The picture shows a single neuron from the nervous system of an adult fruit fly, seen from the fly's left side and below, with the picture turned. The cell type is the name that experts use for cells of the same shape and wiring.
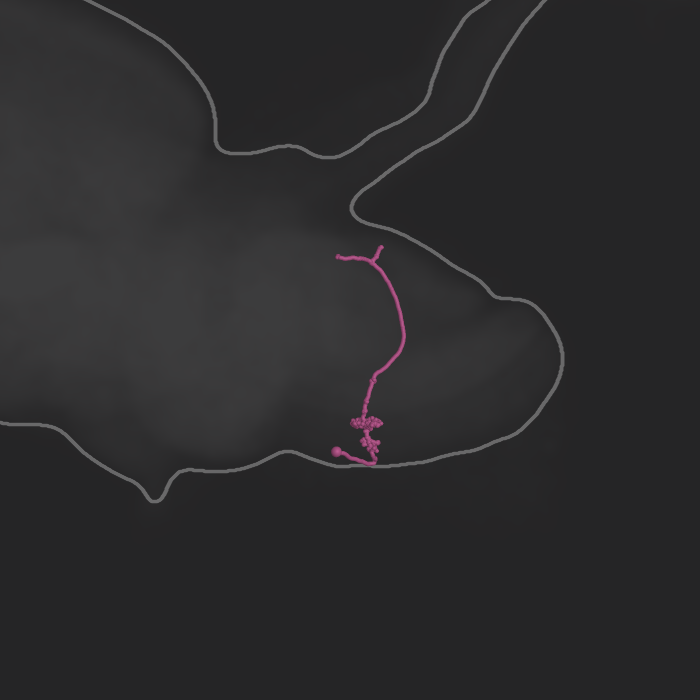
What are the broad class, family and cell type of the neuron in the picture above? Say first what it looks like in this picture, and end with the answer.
As drawn here it is more than twice as tall as it is wide. Its broad class is optic-lobe intrinsic neuron. Its family is TmY. The cell type is TmY3.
